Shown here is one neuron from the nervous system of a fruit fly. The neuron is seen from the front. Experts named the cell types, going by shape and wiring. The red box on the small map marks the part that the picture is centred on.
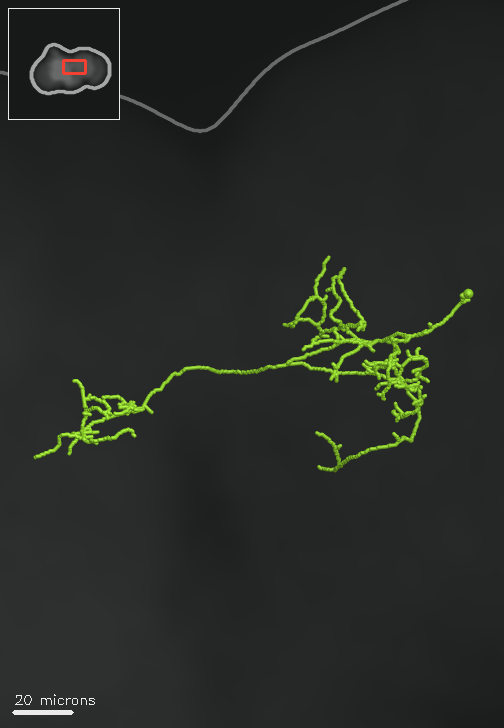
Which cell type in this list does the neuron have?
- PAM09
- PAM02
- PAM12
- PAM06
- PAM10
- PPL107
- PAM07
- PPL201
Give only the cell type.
PAM12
